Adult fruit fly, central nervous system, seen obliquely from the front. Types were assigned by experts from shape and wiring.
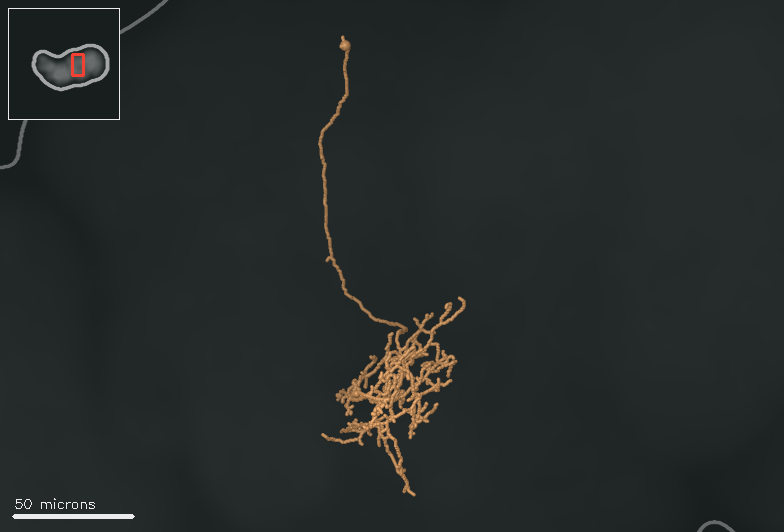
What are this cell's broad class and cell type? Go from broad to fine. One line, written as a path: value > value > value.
central-brain intrinsic neuron > VES051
